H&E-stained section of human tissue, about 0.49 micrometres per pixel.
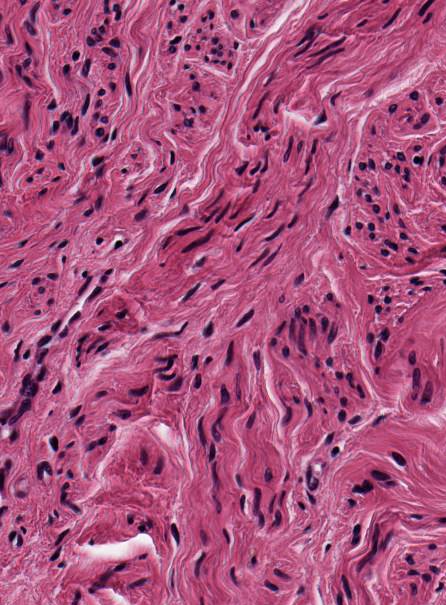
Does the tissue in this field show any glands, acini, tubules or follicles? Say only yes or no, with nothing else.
No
